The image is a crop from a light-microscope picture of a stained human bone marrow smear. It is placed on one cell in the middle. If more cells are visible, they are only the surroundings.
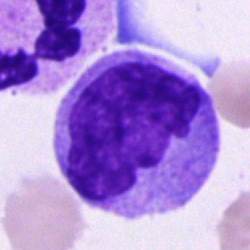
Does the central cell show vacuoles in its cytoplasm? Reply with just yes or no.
No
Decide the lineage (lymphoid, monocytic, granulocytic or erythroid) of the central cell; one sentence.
The cell in the middle of the crop belongs to the monocytic lineage.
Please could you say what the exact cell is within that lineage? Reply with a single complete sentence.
In this smear crop, the middle cell is a monocyte.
